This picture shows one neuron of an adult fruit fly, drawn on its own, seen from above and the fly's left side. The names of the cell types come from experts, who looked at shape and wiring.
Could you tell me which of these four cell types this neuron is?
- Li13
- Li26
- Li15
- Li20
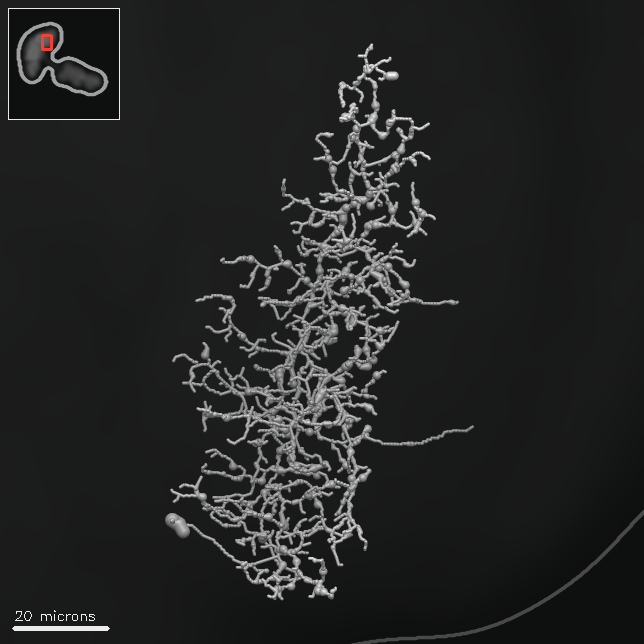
Li26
